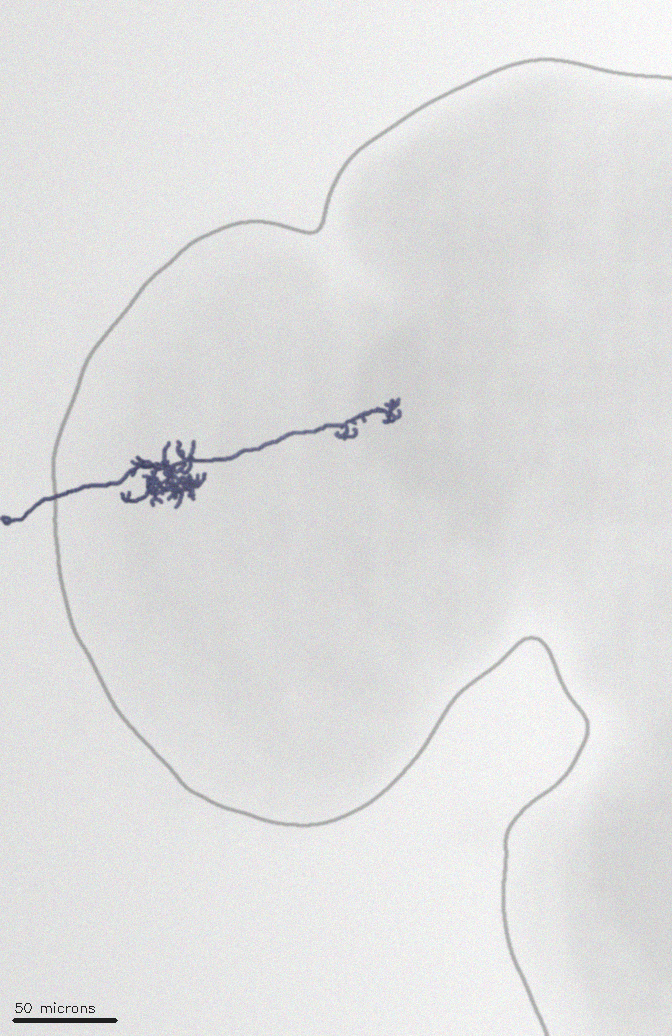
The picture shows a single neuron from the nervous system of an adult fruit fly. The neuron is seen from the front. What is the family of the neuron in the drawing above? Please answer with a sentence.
The family is Tm.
